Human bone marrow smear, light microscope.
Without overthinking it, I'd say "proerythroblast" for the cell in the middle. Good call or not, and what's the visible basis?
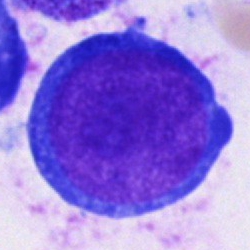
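Right, what's there: the chromatin is fine and evenly stippled, with no coarse clumps. A narrow rim of deep blue cytoplasm runs round the nucleus, with no granules and no vacuoles in it. A rounded blue bleb bulges from the right edge, and parts of other purple-blue cells are cut off at the left and top edges of the picture.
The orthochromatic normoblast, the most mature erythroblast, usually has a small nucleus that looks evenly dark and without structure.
Fine, even stippling is plainly not that, so the chromatin counts against erythroblast in that late form. So yes, proerythroblast fits this cell better than erythroblast.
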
